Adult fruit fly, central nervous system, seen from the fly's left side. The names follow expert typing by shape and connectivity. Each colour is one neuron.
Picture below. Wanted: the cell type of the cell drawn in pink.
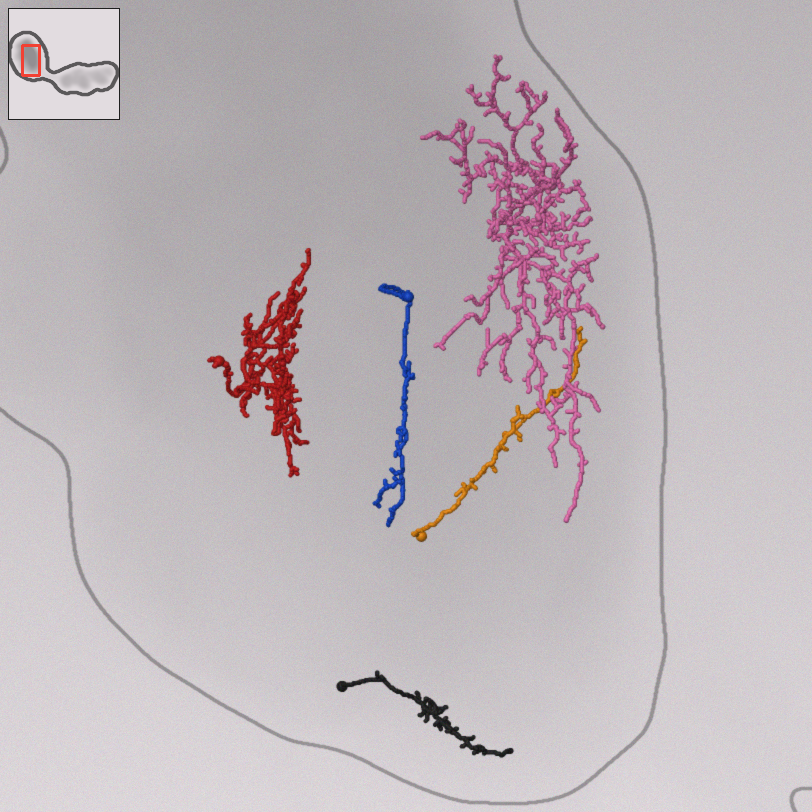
Dm20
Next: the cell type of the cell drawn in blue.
Dm3c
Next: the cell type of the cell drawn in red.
Lawf1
